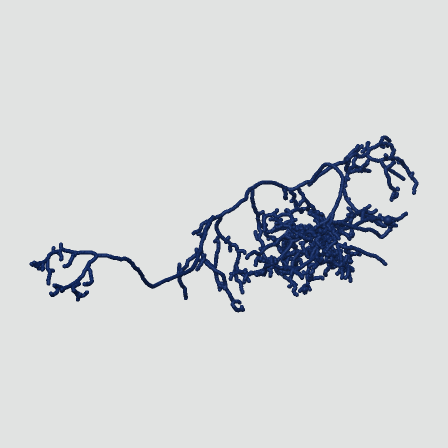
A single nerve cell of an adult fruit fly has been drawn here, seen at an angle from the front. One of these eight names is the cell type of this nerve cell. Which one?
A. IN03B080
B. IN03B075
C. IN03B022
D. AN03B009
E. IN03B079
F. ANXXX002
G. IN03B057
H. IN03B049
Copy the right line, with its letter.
D. AN03B009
